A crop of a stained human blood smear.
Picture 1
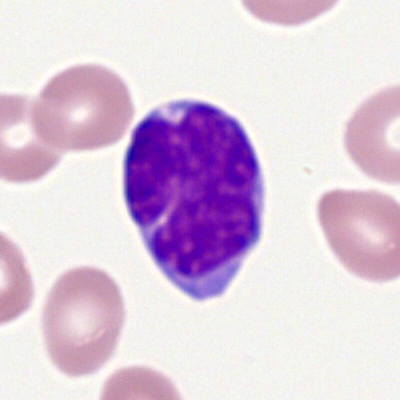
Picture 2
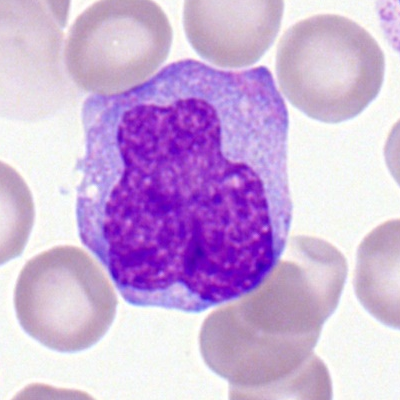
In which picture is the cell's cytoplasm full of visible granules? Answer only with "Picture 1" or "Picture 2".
Picture 2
